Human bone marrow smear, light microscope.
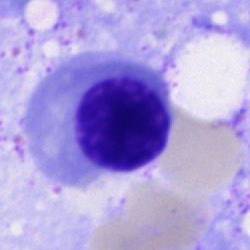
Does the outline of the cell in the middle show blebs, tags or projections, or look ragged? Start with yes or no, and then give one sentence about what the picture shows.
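No. The cell has a rounded outline with a smooth border.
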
